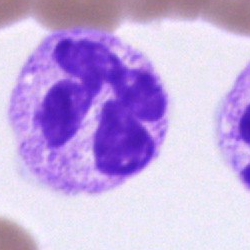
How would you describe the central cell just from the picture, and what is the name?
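Several separate lobes make up the nucleus, and its chromatin is dark purple and densely clumped. Cytoplasm is plentiful and pale lilac, filled with fine purple granules. This is a segmented neutrophil.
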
